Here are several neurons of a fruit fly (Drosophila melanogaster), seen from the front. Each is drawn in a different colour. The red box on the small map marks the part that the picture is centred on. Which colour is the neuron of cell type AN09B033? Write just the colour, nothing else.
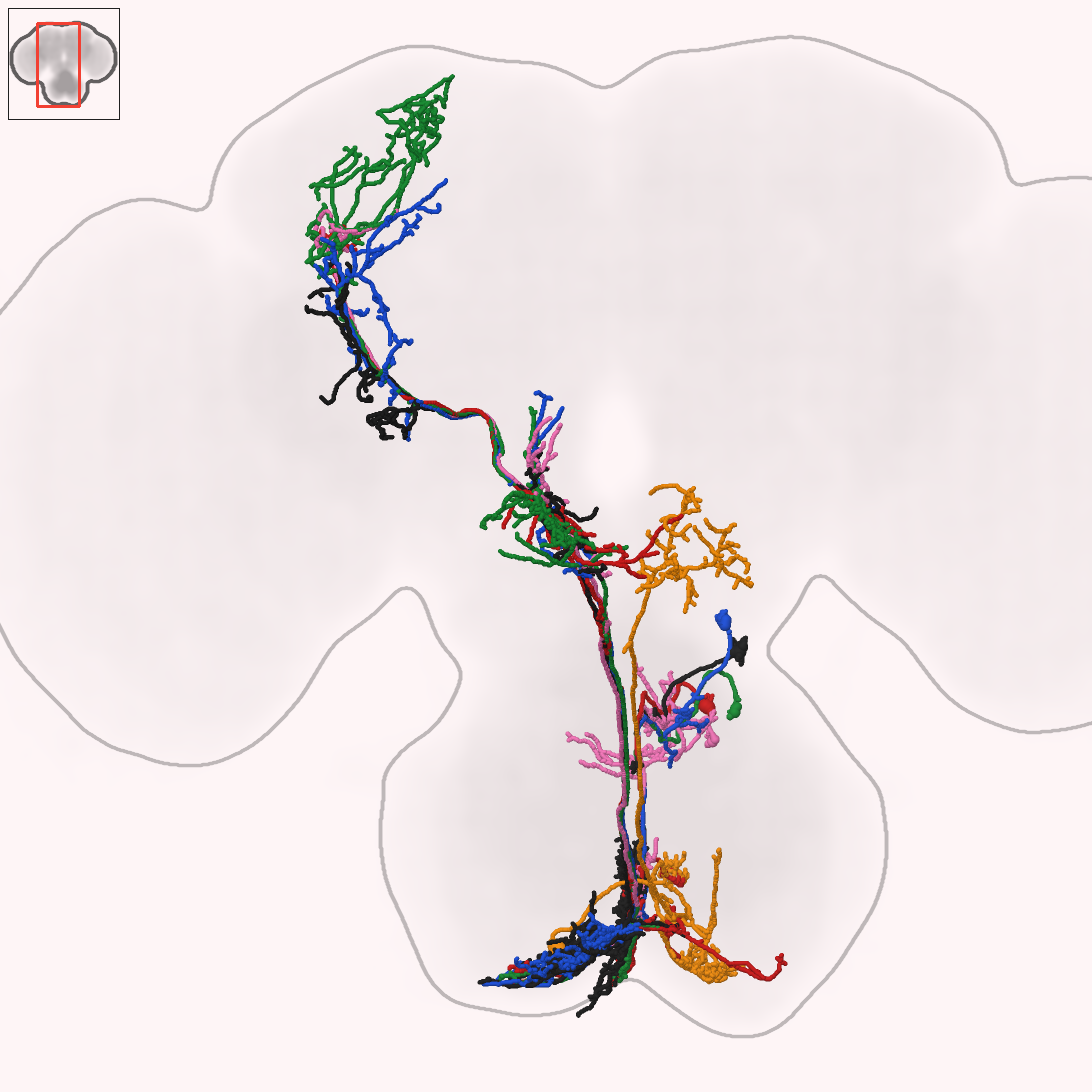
green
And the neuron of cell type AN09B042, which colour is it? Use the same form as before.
pink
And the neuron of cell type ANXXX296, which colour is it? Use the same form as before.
red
